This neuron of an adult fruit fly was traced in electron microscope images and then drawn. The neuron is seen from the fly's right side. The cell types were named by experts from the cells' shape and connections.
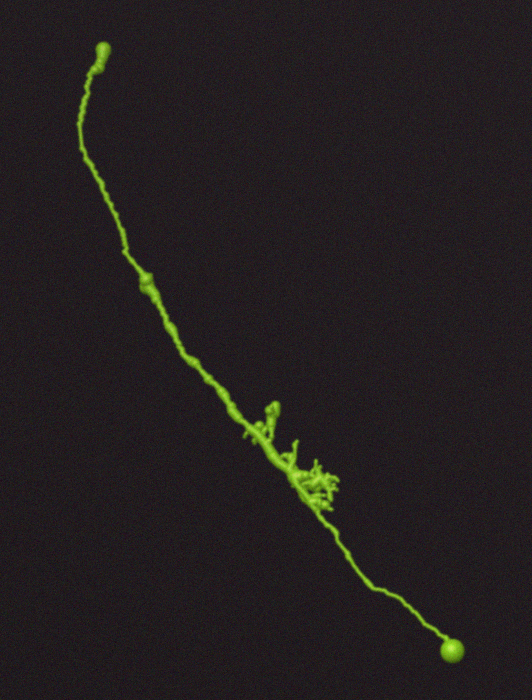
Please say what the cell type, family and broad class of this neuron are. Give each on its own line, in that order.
Tm2
Tm
optic-lobe intrinsic neuron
